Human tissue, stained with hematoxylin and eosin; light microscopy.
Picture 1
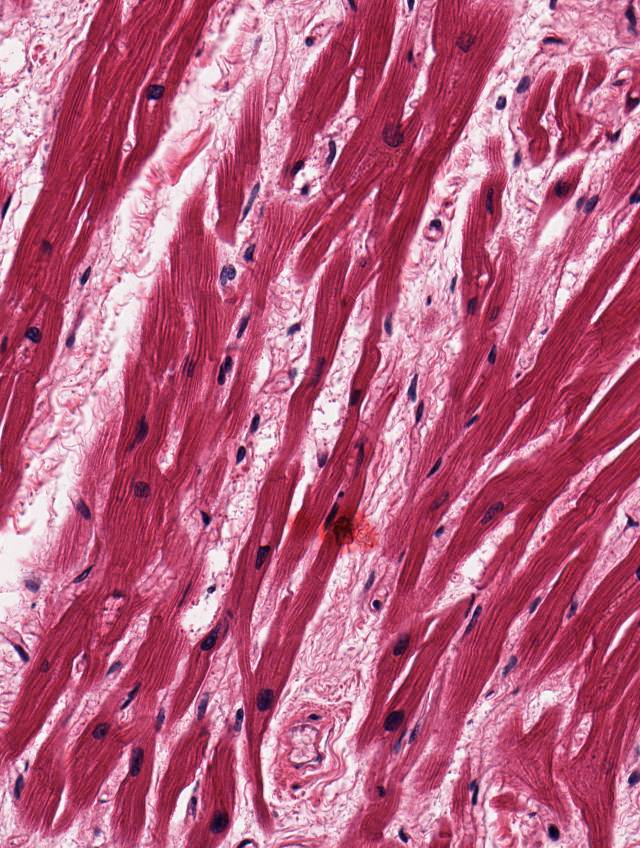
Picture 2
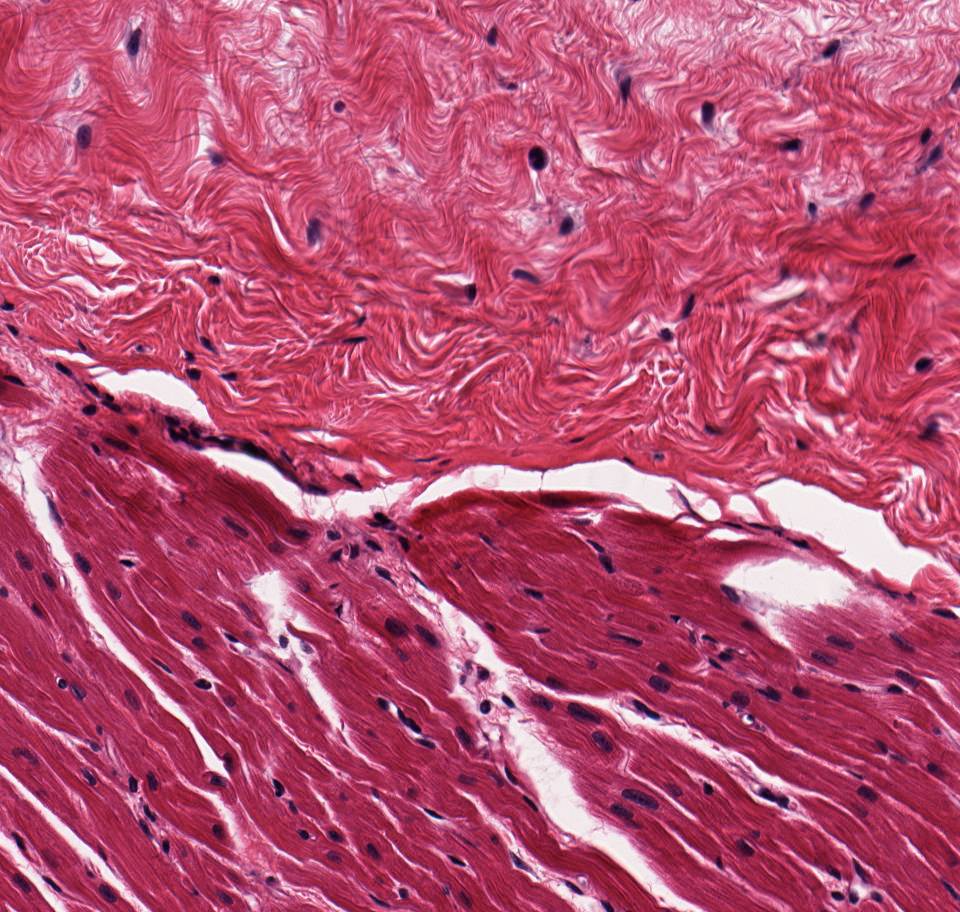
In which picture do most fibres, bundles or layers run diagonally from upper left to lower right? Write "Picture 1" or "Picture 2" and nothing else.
Picture 2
